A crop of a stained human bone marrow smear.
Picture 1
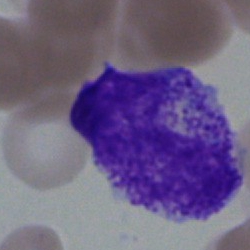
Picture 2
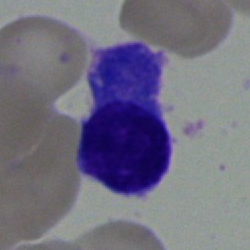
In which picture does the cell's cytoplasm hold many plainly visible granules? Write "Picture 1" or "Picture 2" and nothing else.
Picture 1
